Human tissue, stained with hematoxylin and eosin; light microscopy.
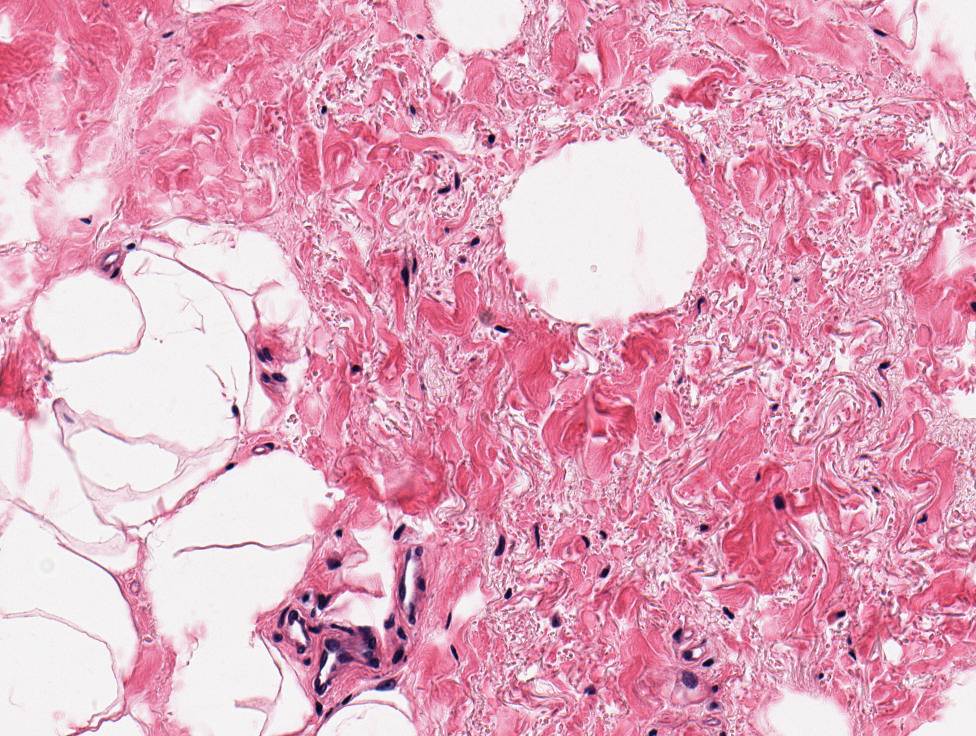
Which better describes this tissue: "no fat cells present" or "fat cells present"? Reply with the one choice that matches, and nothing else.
Fat cells present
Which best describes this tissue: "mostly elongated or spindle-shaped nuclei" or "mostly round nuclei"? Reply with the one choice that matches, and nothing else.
Mostly elongated or spindle-shaped nuclei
